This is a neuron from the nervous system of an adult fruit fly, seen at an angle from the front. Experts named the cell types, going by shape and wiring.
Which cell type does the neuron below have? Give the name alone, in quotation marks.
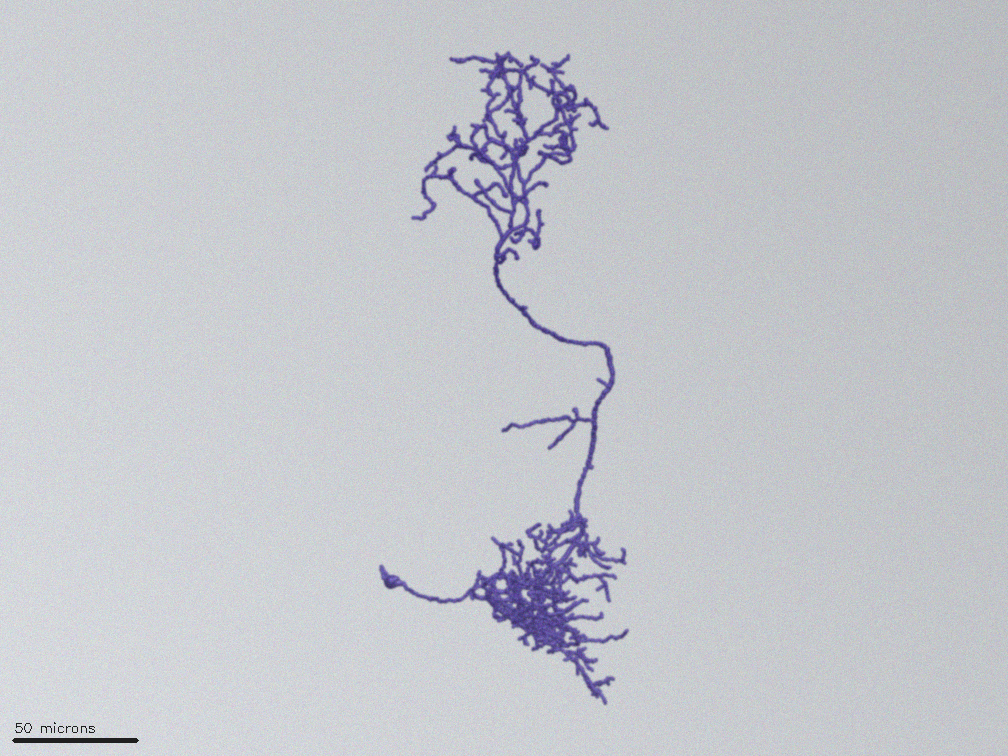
"GNG322"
